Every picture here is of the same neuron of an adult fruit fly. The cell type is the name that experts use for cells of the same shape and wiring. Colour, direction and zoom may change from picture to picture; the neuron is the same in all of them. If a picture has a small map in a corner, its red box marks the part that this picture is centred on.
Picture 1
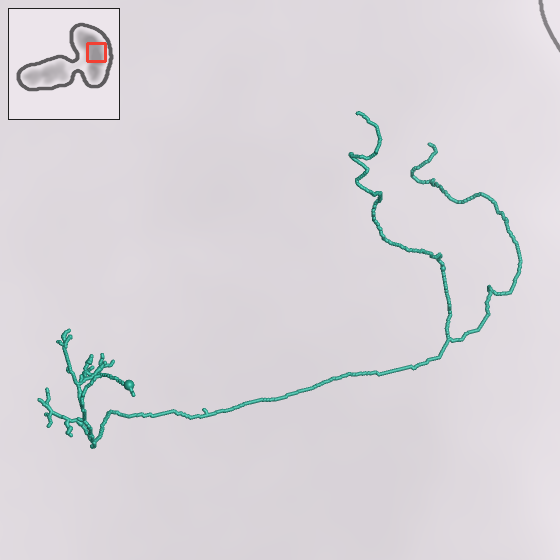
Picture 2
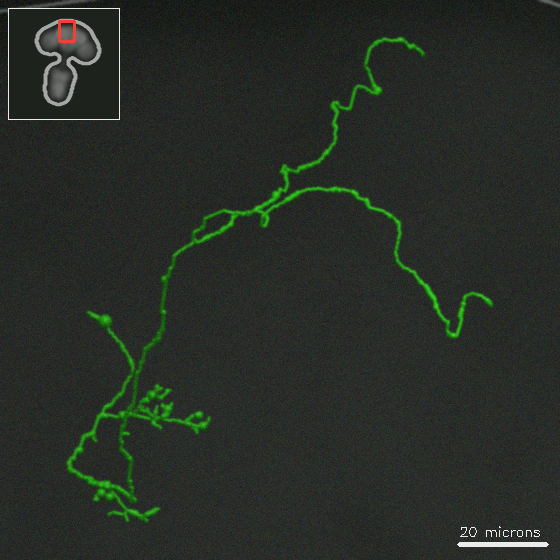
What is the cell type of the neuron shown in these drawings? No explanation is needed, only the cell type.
KCab-m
